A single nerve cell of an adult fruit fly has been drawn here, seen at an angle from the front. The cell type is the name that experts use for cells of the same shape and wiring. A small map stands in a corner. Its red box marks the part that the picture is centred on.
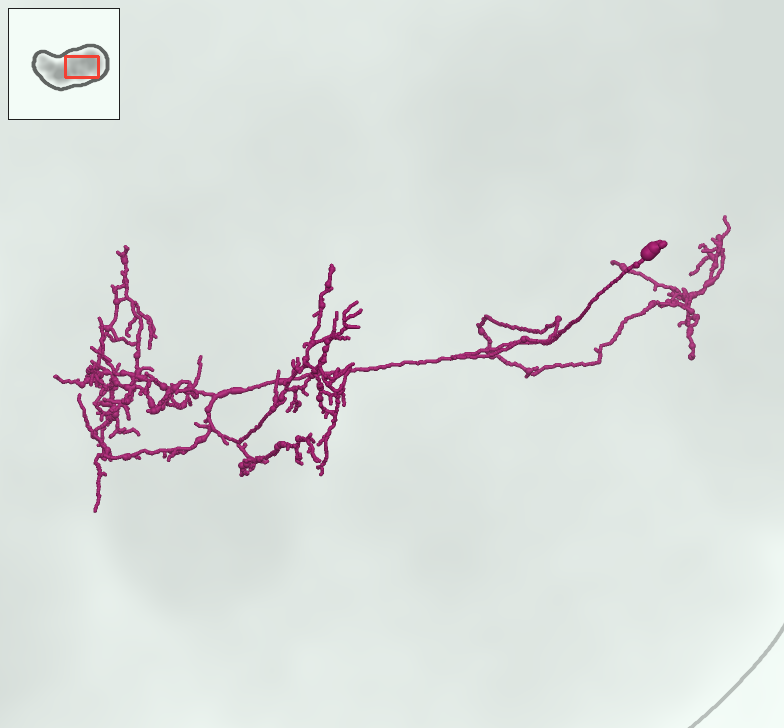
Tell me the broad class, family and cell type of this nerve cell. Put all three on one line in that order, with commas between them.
central-brain intrinsic neuron, hemilineage WEDd2, WED077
